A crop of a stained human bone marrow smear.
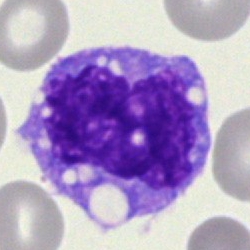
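Monocyte, the central cell in a stained human bone marrow smear. Its chromatin is dark purple, with a folded, clumpy texture rather than an even smooth stain. The cytoplasm is pale bluish-lilac and holds several clear, round vacuoles of differing sizes, the largest sitting below the nucleus near the lower edge of the cell.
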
